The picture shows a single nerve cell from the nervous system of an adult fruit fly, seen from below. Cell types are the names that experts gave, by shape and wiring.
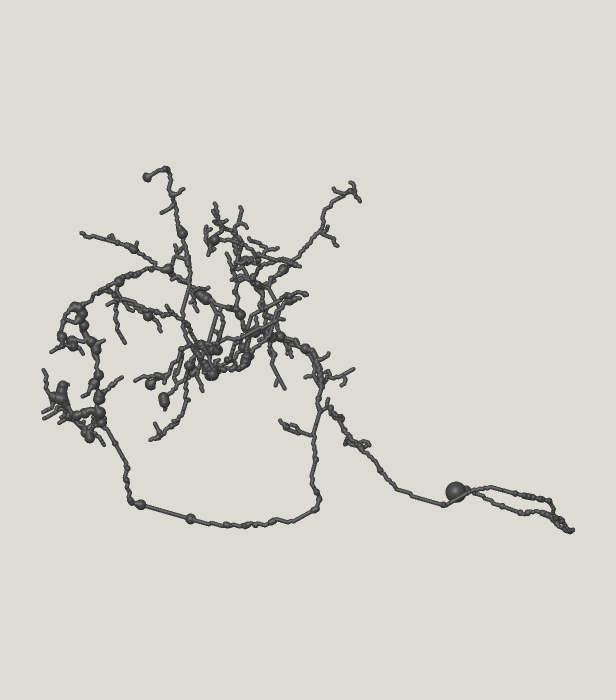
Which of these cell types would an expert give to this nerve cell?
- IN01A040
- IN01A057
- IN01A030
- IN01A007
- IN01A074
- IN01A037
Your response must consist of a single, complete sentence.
This nerve cell belongs to the cell type IN01A074.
